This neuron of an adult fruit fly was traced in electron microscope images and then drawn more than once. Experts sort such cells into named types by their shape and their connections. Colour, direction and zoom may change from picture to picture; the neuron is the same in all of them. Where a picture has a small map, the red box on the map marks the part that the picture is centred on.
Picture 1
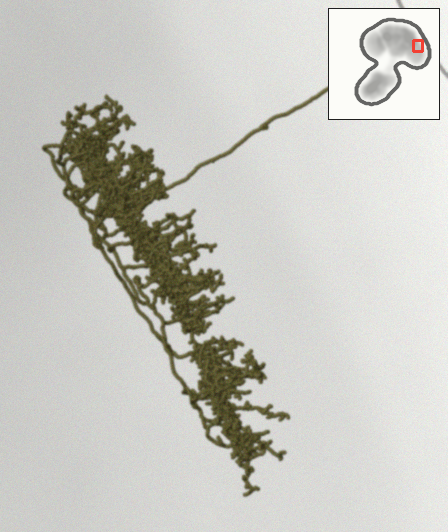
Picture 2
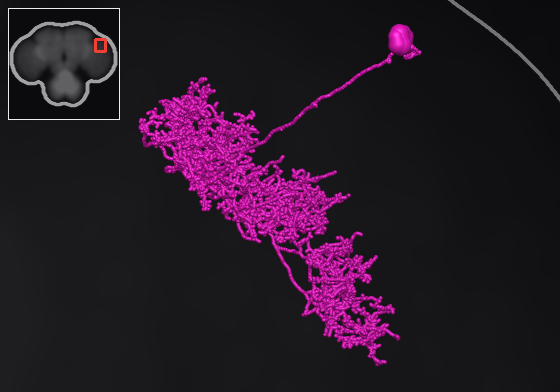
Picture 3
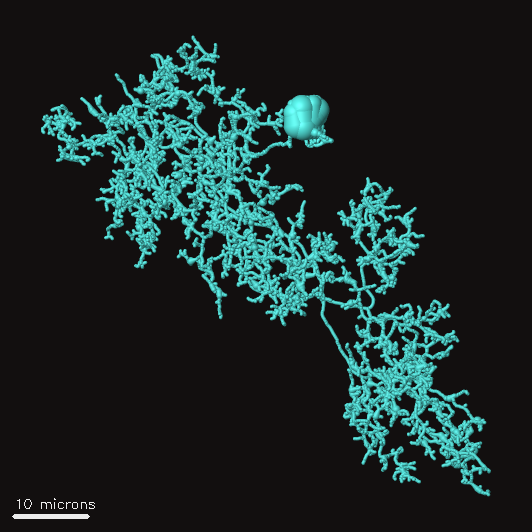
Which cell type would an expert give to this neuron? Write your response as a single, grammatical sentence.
The cell type of this neuron is Pm10.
